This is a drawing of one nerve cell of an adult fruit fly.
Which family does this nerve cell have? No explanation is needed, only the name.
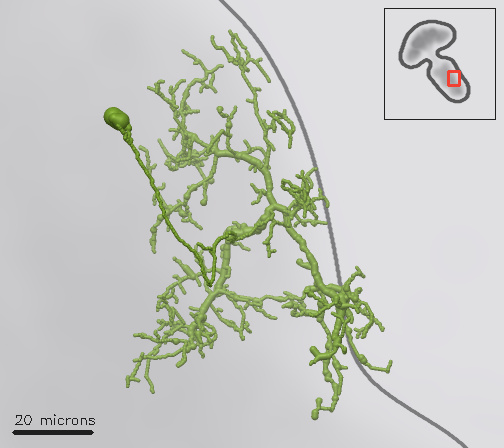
hemilineage 13A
